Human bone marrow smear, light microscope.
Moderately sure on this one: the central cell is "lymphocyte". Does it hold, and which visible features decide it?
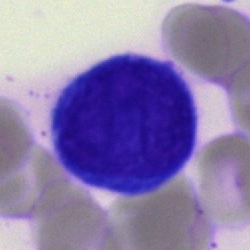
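Decisive: chromatin finely textured, dark blue-purple, no coarse clumps.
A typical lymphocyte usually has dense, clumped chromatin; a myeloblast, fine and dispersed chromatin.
Verdict: not a lymphocyte; a blast. Fits both: cytoplasm at most a very thin deep-blue rim at the edge.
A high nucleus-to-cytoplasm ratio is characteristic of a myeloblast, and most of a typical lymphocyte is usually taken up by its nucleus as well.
Also seen: round, smooth outline; no granules; no vacuoles.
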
